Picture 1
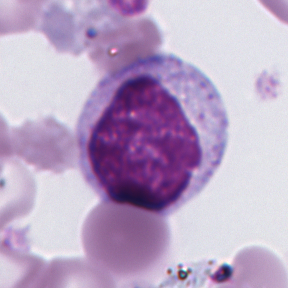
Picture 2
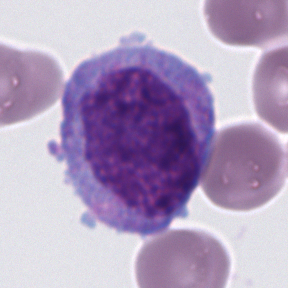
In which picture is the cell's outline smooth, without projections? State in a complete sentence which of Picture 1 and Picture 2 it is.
The cell of Picture 1 has a smooth border with no projections, blebs or tags.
